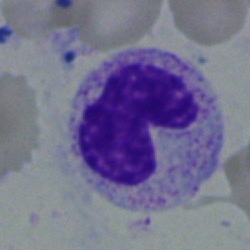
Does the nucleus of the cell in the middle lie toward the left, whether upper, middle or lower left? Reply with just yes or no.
Yes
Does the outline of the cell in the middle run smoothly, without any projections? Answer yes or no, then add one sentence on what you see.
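Yes. The cell outline is round and smooth.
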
